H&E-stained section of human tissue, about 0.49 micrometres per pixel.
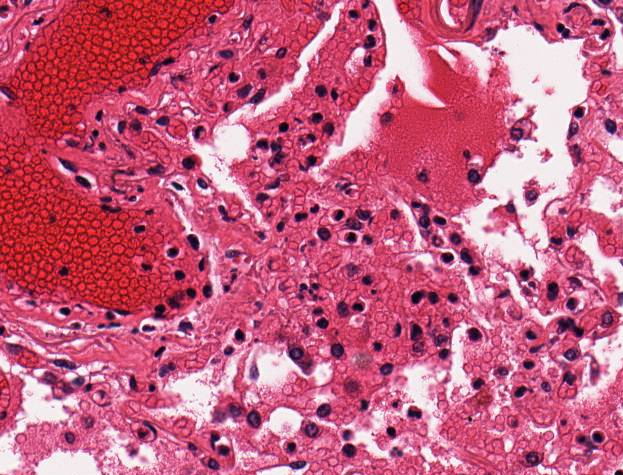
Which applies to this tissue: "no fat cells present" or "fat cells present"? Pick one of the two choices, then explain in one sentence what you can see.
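No fat cells present. No fat cells are present in the field.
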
